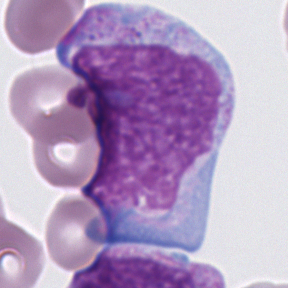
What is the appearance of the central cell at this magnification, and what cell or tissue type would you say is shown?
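Nucleus occupies most of the cell. Chromatin finely stippled, not clumped. Cytoplasm pale blue, with fine purple granules above the nucleus. Cell: atypical promyelocyte.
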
